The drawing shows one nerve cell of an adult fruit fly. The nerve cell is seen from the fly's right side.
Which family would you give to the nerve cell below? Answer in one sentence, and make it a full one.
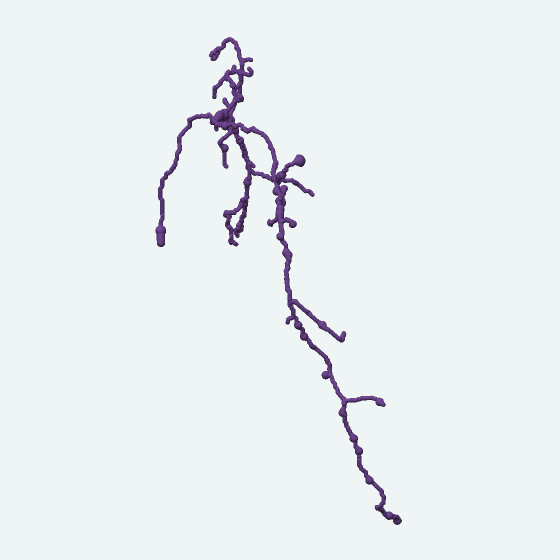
Family hemilineage DM6_posterior is where this nerve cell is grouped.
